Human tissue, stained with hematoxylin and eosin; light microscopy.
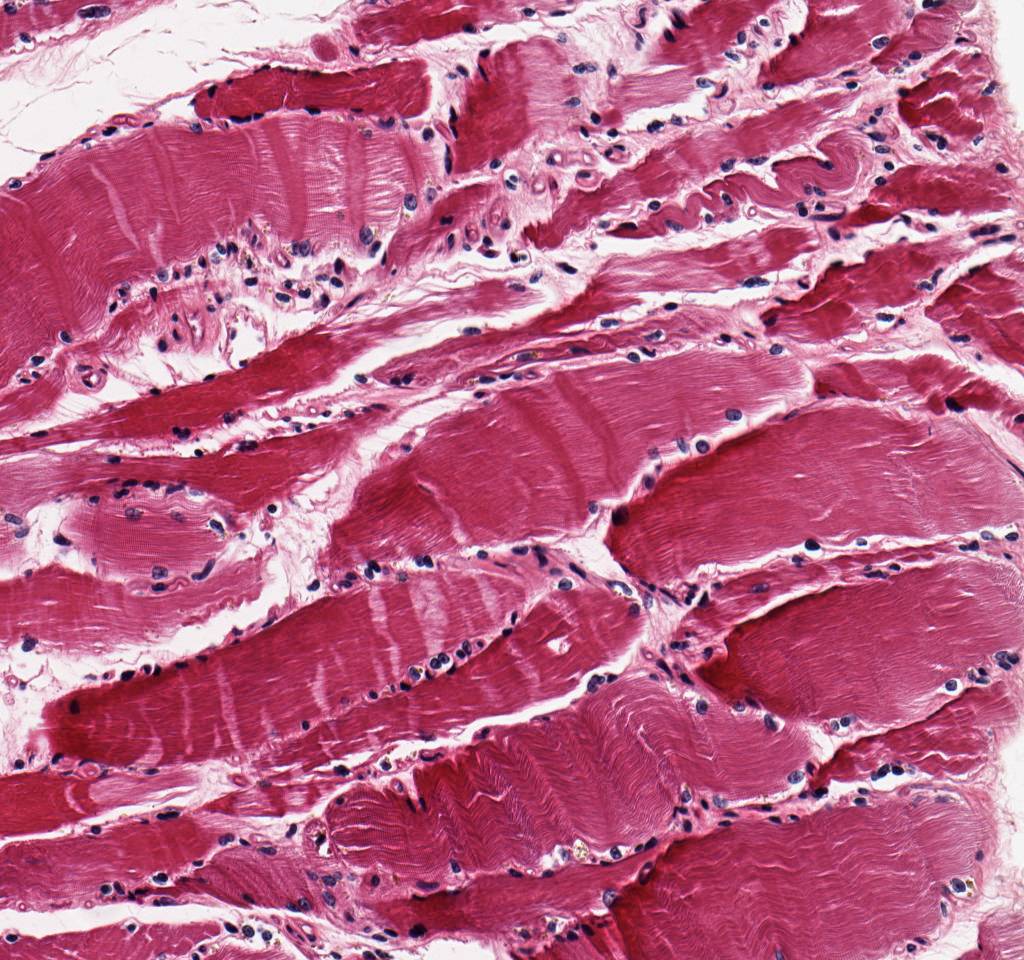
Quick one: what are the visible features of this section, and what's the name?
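Long muscle fibres fill the field, lying roughly parallel and running obliquely from lower left toward upper right. Their cytoplasm stains a deep red-pink throughout. The nuclei are small, dark and flattened, placed at the edges of the fibres rather than in their centres. Each fibre is many times wider than the nuclei lying along its border. The tissue is skeletal muscle.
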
